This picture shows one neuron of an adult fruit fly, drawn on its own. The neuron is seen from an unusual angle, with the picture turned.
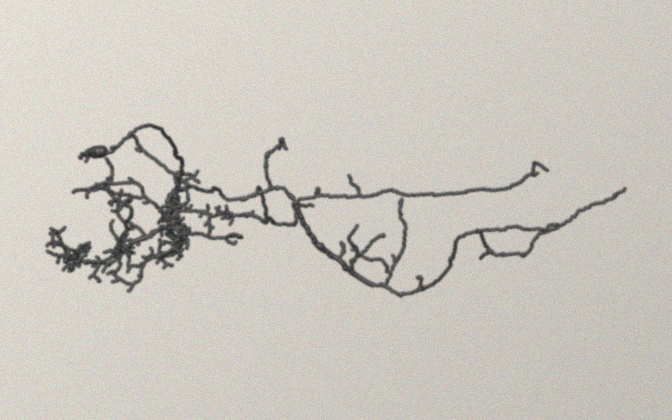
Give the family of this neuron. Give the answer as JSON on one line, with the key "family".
{"family": "hemilineage 08B"}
